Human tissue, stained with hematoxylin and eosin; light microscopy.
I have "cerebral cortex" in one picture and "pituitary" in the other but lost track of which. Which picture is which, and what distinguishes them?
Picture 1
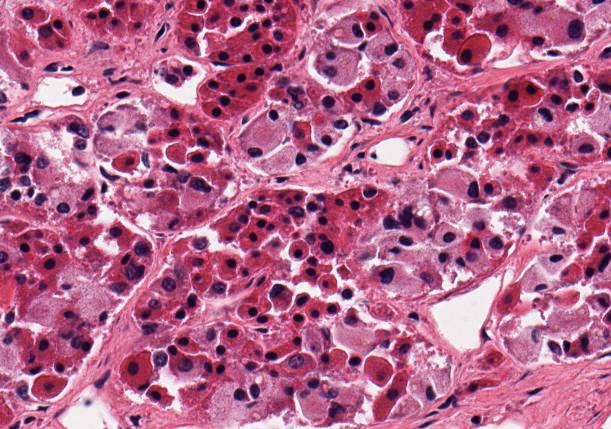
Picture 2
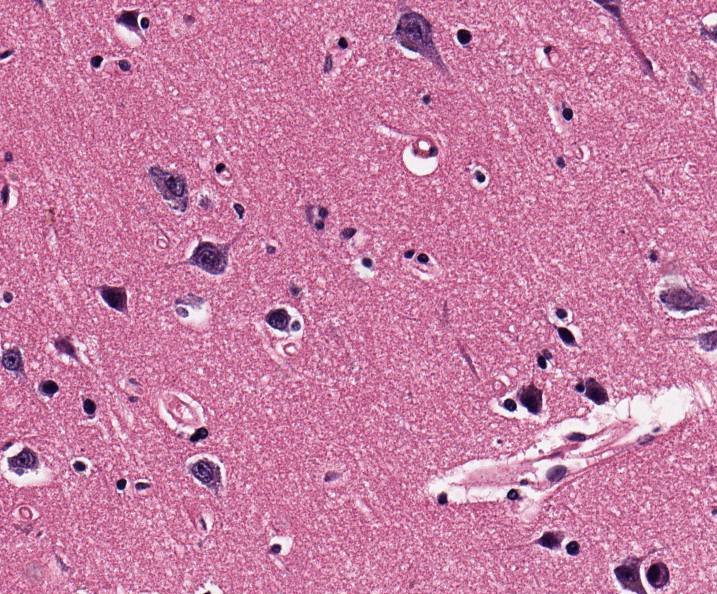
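The pituitary is in picture 1, the cerebral cortex in picture 2. Arrangement: picture 1 has cells packed in rounded nests divided by thin pink fibrous septa; picture 2 has cells scattered singly through a pink, finely granular, fibrillary background, not arranged in units. Cytoplasm: the pituitary nests mix cells with intensely red eosinophilic cytoplasm and cells with pale pinkish-lilac, finely granular cytoplasm, while the cortex has large angular neurons with purple cytoplasm and round nuclei holding a dark nucleolus, mostly on the left half. Small cells: the cortex also has many small, round, dark nuclei with little visible cytoplasm between the larger cells, some lying close against neuron edges.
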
